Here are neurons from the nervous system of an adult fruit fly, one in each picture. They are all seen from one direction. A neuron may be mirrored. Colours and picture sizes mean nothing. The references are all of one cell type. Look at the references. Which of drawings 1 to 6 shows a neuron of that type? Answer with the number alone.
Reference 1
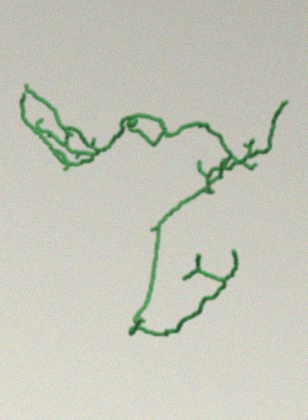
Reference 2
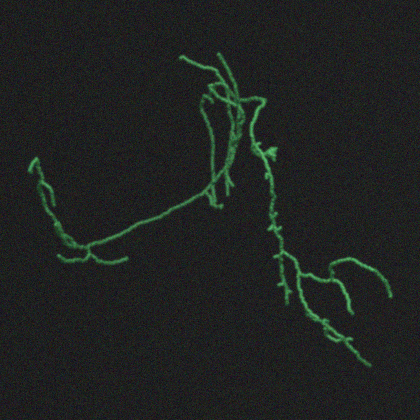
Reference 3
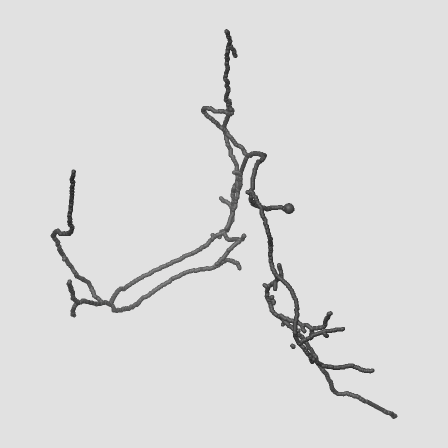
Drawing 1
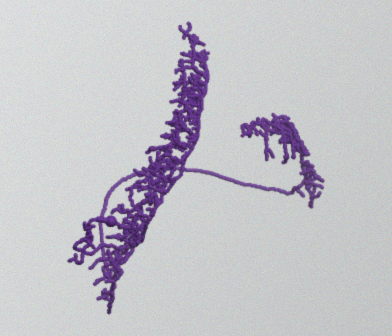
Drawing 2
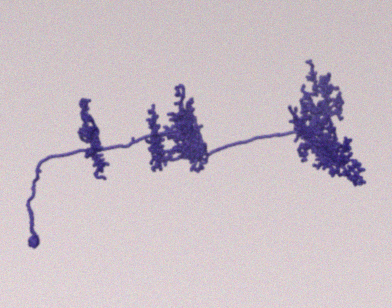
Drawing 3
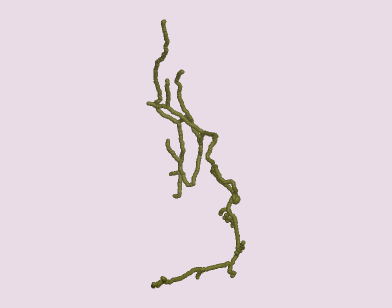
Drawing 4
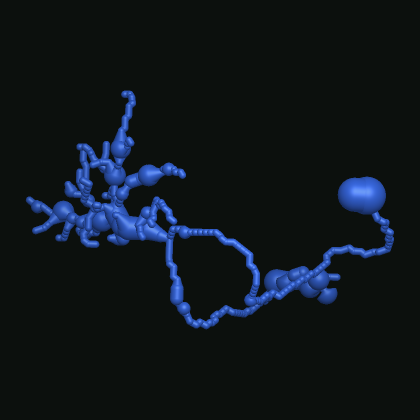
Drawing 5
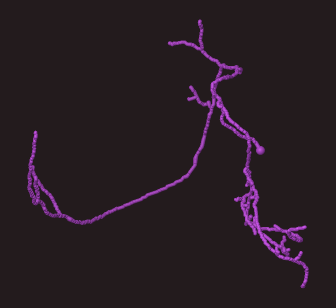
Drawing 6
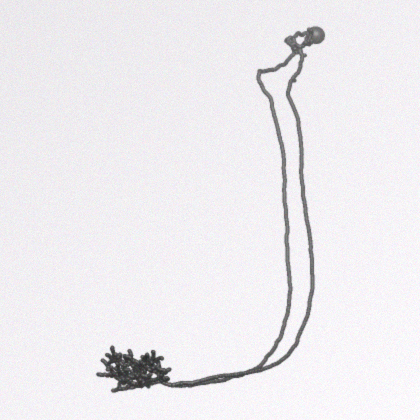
5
